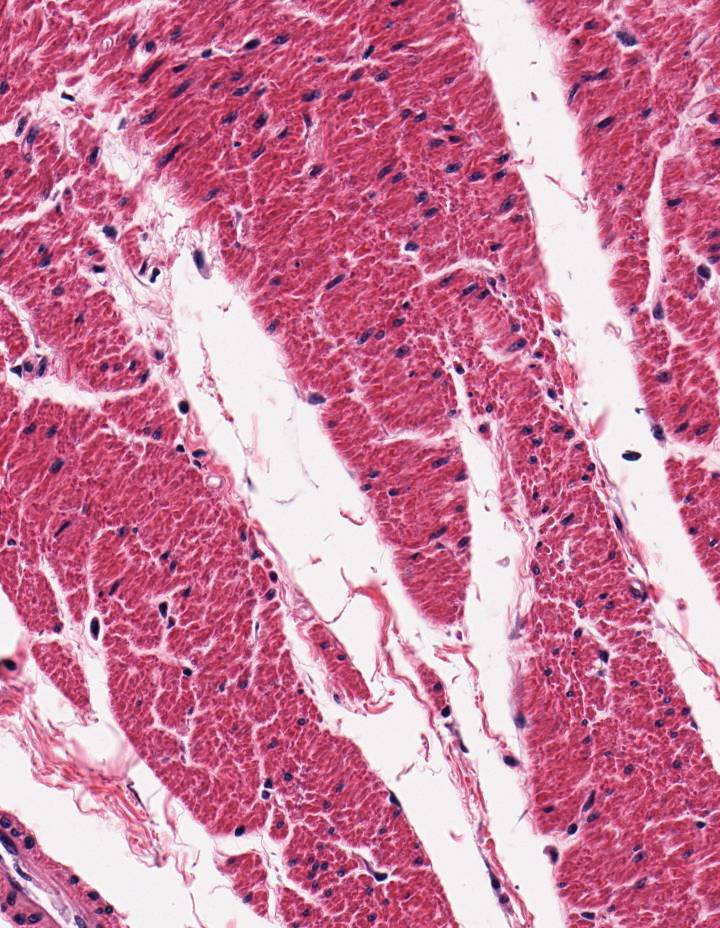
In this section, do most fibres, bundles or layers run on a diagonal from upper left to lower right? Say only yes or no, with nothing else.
Yes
